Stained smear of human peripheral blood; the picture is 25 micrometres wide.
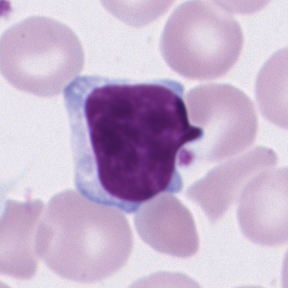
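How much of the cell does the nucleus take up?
Most of it; the nucleus is about 10 micrometres across.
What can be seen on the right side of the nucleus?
A small knob projecting from it.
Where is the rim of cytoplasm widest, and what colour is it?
On the left side of the nucleus; the cytoplasm is pale blue.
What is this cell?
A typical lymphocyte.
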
